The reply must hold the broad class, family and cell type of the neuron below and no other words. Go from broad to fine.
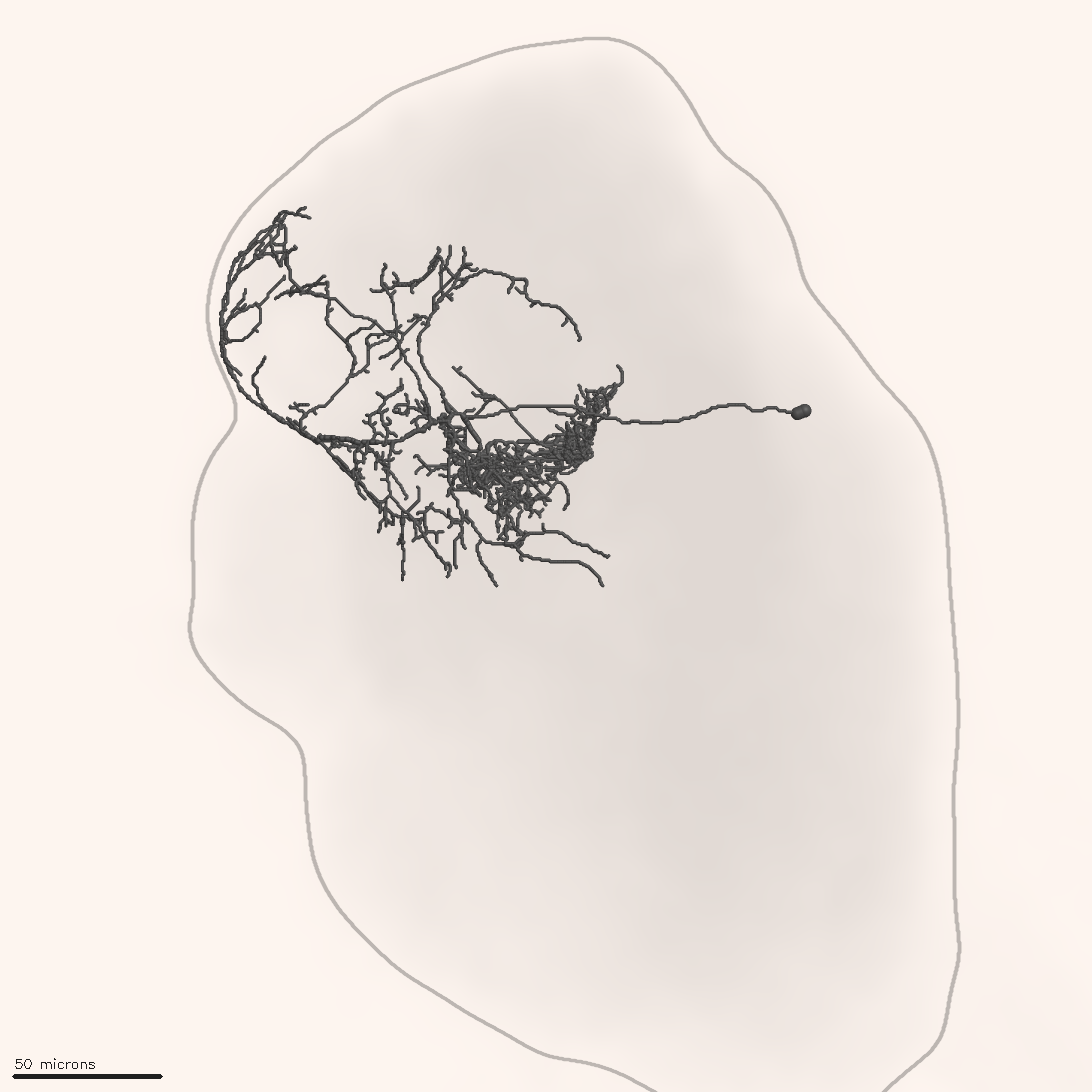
central-brain intrinsic neuron; class CX; FB1C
